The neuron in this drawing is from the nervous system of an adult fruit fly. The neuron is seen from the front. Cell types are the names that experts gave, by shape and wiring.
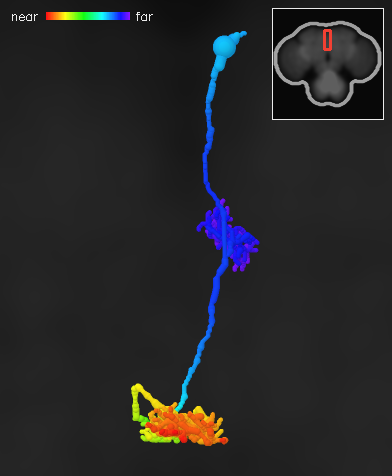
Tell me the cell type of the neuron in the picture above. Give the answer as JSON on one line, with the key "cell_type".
{"cell_type": "PEN_b(PEN2)"}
